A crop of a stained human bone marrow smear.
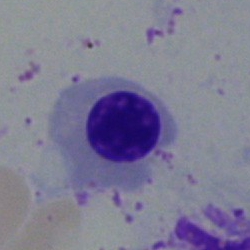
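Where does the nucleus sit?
Off-centre, toward the upper right of the cell.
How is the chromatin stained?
Densely, in dark purple, with a few small paler patches.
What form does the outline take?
Irregular and angular rather than round.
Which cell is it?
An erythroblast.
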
